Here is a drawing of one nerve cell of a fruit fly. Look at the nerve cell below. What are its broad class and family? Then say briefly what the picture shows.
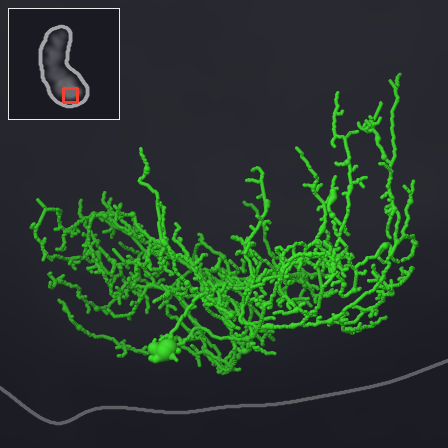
Its broad class is central-brain intrinsic neuron. Its family is hemilineage VLPl&p2_lateral. Its cell body lies at the bottom of the picture. More than a hundred branch ends can be seen.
